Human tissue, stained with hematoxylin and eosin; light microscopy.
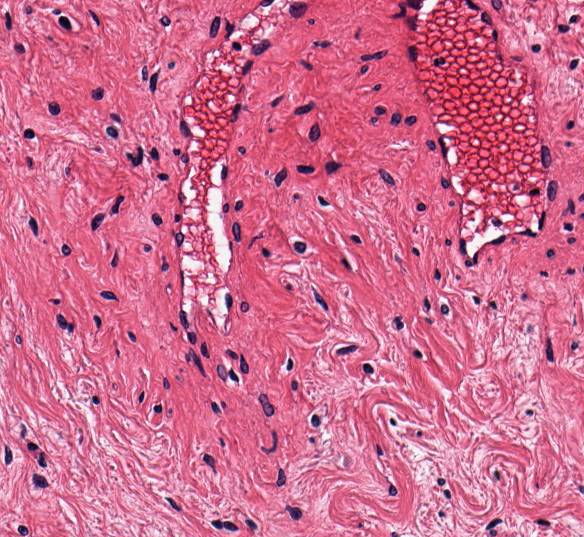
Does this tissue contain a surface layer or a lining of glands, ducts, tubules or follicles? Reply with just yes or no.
No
